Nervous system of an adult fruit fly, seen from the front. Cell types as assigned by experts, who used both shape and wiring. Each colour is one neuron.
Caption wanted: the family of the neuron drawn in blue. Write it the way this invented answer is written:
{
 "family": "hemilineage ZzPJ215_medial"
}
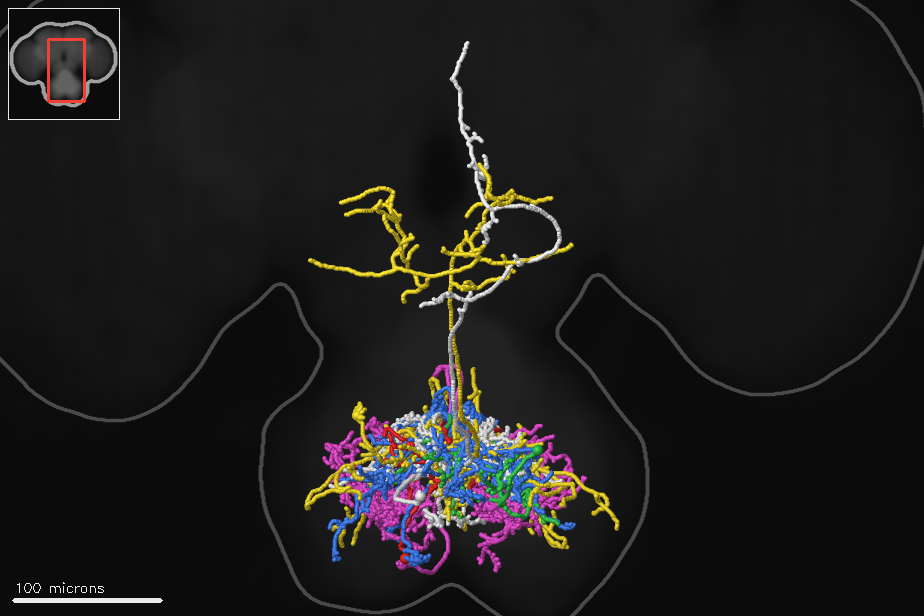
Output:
{
 "family": "hemilineage 27X"
}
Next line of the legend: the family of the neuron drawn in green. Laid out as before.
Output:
{
 "family": "hemilineage 09A"
}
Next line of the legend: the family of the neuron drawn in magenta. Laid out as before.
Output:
{
 "family": "hemilineage 06B"
}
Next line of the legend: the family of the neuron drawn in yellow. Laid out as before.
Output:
{
 "family": "hemilineage 18B"
}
